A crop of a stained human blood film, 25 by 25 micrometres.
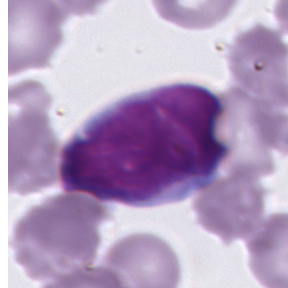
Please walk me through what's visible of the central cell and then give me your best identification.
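Let me start with the outline: it's a tilted oval, and there's a notch cut into its right end. The nucleus seems to be one single mass, with no lobes that I can make out. Its chromatin stains a deep purple all the way through. And the cytoplasm is only a thin rim, easiest to see along the lower edge. So this cell is a myeloblast.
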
